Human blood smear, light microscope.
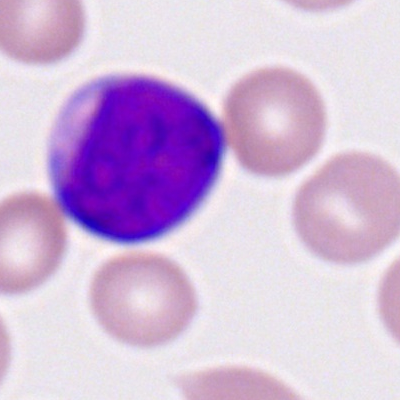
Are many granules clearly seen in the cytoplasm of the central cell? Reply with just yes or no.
No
